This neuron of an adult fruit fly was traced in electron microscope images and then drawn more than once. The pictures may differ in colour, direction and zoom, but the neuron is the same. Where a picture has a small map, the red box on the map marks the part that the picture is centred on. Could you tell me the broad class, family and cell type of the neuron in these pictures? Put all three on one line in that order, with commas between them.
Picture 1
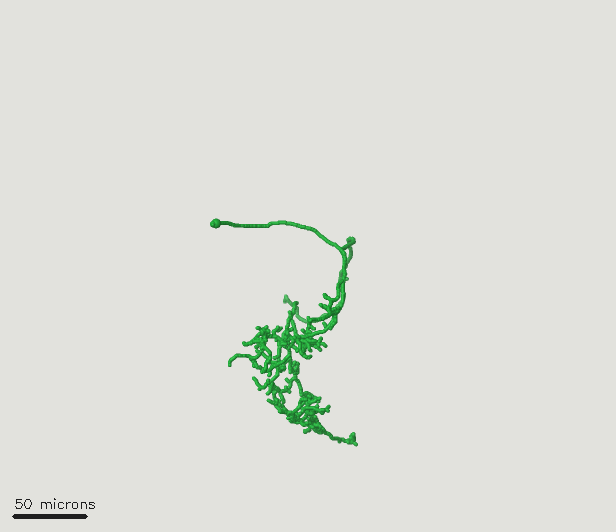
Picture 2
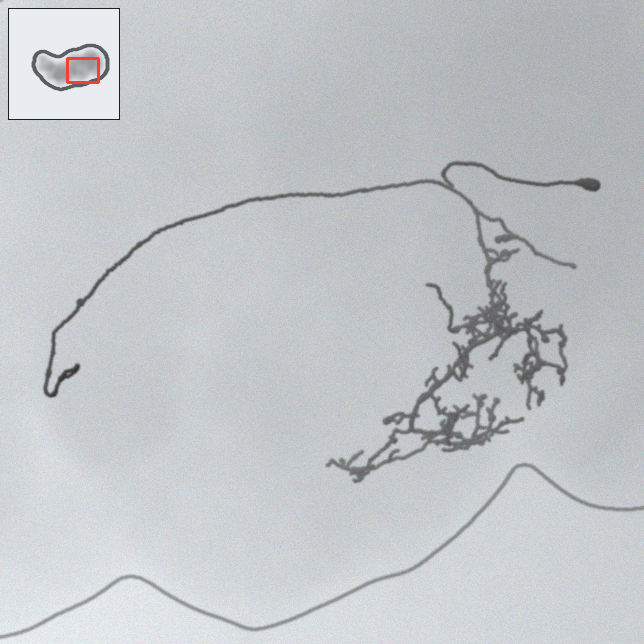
central-brain intrinsic neuron, hemilineage VLPa2, SAD014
